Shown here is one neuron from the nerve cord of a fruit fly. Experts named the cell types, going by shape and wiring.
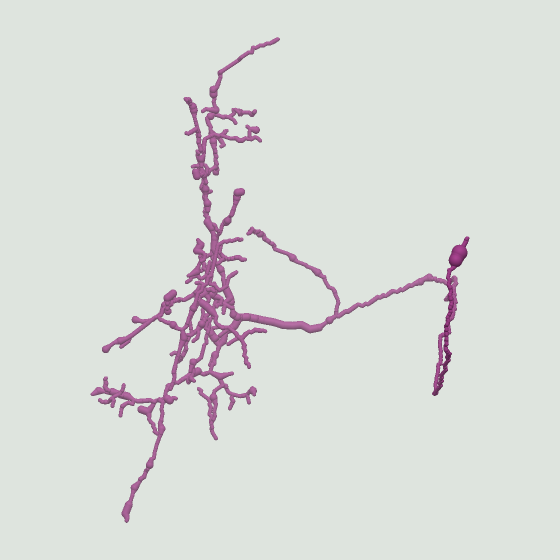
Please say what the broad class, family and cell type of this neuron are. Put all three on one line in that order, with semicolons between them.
nerve-cord intrinsic neuron; hemilineage 02A; IN02A040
